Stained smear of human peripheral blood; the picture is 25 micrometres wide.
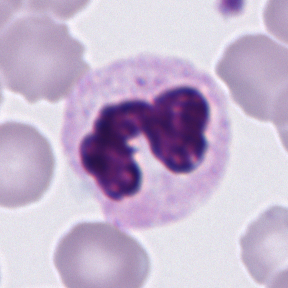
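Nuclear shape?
Two broad lobes joined by a thick strand; the bend opens toward the bottom of the cell.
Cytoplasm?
Plentiful and pale pink, holding fine, faint pinkish-lilac granules.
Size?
Cell about 15 micrometres across; nucleus fills about 40% of the cell's area.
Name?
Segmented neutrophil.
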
